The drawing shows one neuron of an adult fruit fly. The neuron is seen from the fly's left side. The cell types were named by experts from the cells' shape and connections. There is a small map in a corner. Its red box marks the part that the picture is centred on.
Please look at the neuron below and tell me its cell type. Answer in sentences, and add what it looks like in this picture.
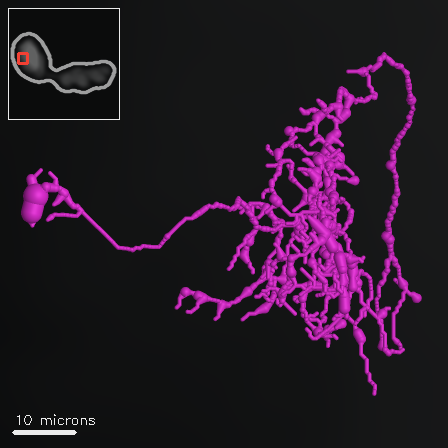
It is of cell type l2LN20. Its broad class is central-brain intrinsic neuron. Its cell body lies on the left of the picture. By the scale bar it is about 65 microns wide in this view. Dozens of branch ends can be seen.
